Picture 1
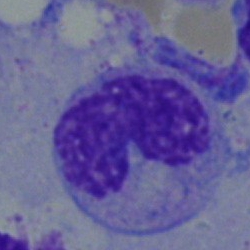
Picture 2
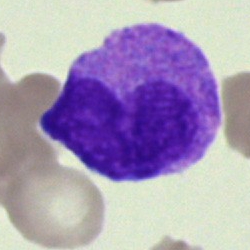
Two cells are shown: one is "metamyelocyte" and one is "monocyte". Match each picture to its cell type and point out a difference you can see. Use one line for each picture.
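Picture 1 shows a monocyte: No distinct granules can be seen in the cytoplasm.
Picture 2 shows a metamyelocyte: Fine pinkish-purple granules fill the cytoplasm.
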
